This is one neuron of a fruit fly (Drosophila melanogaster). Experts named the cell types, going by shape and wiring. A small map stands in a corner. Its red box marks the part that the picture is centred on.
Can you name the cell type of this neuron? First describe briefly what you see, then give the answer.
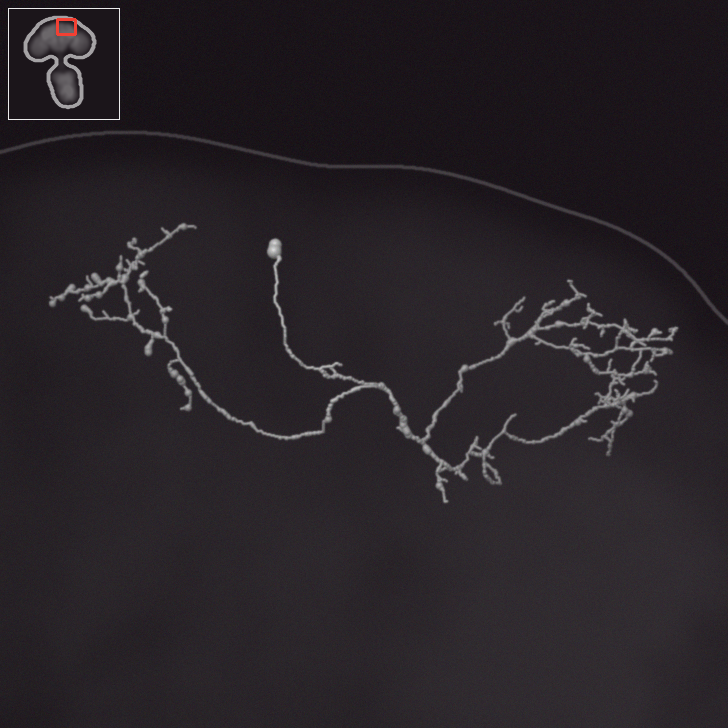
It is in the brain and does not reach the nerve cord. The picture shows dozens of branch ends. It is a central-brain intrinsic neuron. Its cell type is CB3261.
